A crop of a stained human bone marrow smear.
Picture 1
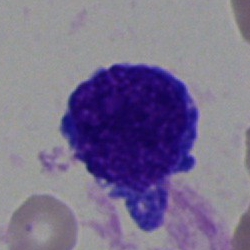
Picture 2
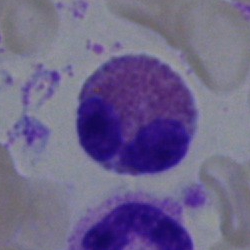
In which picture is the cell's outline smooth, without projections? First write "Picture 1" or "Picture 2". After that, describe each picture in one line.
Picture 2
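In picture 1: A small granular knob protrudes from the lower edge of the cell.
In picture 2: The cell outline is round and smooth.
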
